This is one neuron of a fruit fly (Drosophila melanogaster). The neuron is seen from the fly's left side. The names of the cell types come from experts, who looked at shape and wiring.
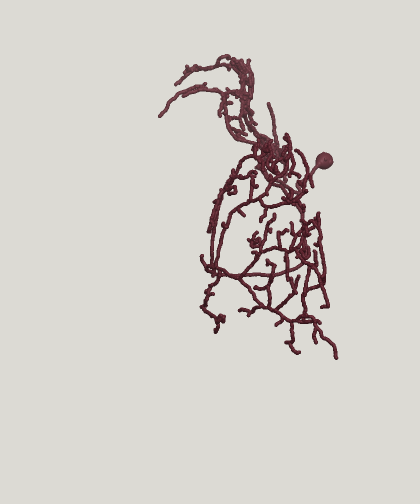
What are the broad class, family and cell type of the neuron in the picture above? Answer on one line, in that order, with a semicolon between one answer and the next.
visual centrifugal neuron; hemilineage SMPp&v1_ventral; MeVC27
